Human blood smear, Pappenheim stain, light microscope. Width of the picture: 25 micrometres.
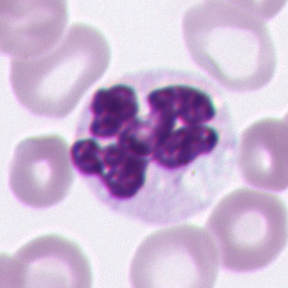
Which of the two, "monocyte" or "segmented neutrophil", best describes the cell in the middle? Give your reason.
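This is a segmented neutrophil. What settles it for me is the cytoplasm, which is pale pinkish-lilac.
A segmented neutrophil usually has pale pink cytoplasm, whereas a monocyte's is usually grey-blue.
Beyond that, I see a round, smooth cell outline, dark purple, coarsely clumped chromatin, and a rim of cytoplasm wider toward the lower right than the upper left.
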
